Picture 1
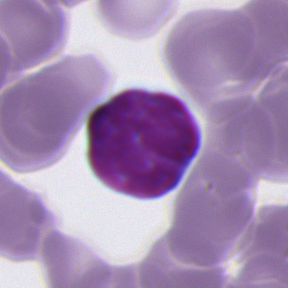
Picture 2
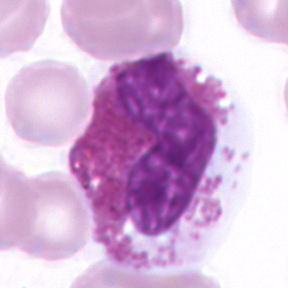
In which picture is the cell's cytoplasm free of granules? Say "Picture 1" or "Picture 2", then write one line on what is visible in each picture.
Picture 1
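What picture 1 shows: No granules are visible in the cell.
What picture 2 shows: The nucleus lies in the right and central part of the cell, leaving the granular cytoplasm to the left.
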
